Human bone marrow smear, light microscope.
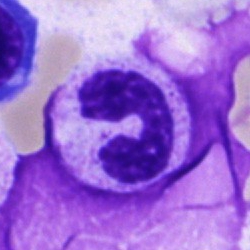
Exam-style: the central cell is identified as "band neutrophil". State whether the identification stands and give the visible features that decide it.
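The cell has a round outline, and its nucleus is curved into a C shape that opens toward the left. The chromatin is dark purple and coarsely clumped. No nucleoli are visible, and no vacuoles are seen in the cytoplasm. The lower and right edges of the cell border the purple cytoplasm of a larger cell. The C-shaped nucleus speaks for band neutrophil.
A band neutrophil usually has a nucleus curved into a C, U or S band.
The coarse clumping of the chromatin also speaks for band neutrophil and against monocyte.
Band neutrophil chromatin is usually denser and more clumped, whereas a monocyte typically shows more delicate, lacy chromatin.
The lack of nucleoli does not count against monocyte.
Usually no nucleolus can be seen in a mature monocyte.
The central cell is a band neutrophil.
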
